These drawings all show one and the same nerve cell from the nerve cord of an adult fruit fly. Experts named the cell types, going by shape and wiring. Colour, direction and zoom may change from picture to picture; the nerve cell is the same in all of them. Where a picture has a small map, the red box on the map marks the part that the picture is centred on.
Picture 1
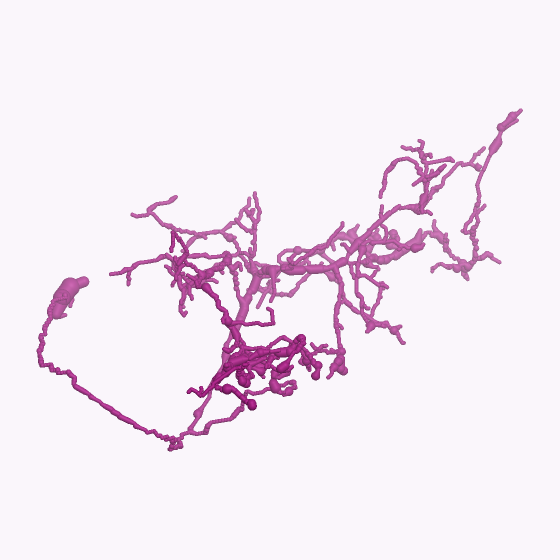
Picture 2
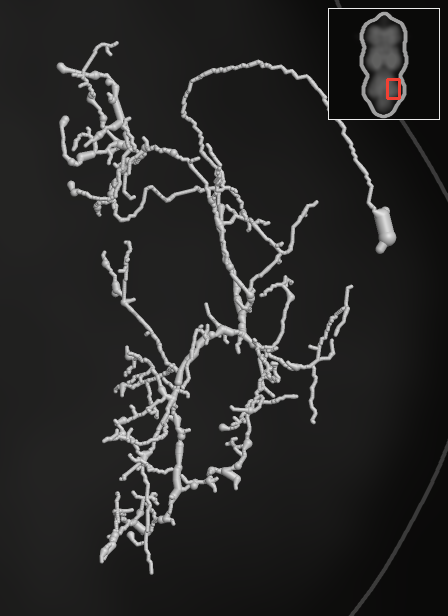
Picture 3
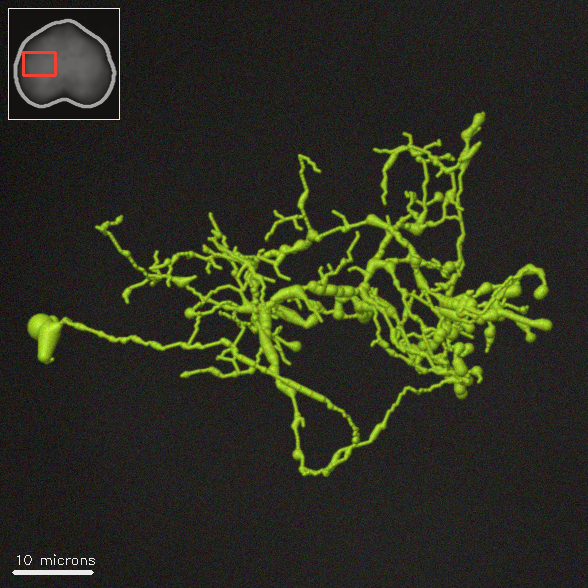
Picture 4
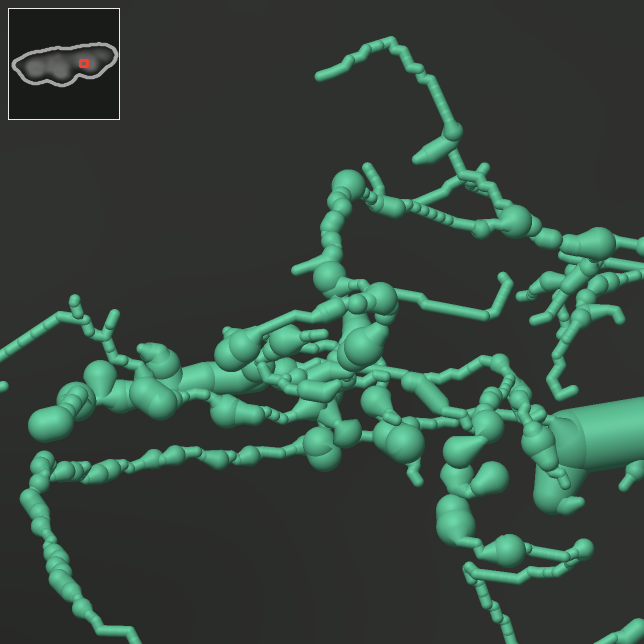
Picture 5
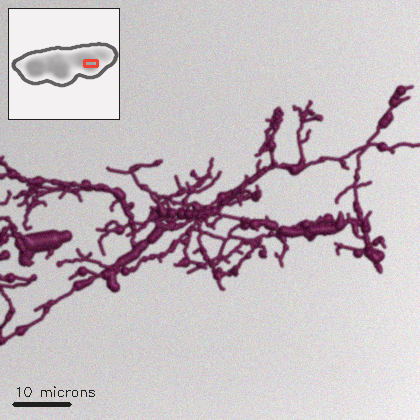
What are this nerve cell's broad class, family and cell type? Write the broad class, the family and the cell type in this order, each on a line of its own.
nerve-cord intrinsic neuron
hemilineage 09A
IN09A033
